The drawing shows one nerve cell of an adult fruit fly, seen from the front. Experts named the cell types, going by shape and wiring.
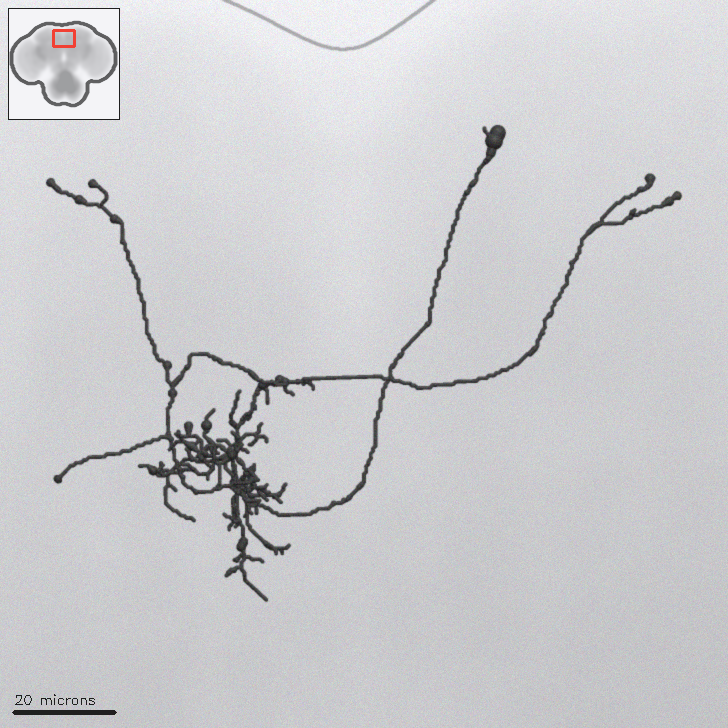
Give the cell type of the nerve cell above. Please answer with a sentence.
The cell type is FS2.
